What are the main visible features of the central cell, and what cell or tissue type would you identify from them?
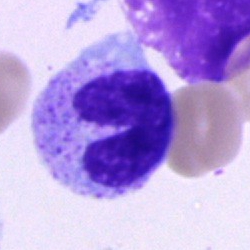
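Notice the kidney-shaped nucleus, cut by a deep notch that opens toward the left. It sits toward the right side of the cell. Around it the cytoplasm is pale blue, with fine purple granules scattered through it. This is a band neutrophil.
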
